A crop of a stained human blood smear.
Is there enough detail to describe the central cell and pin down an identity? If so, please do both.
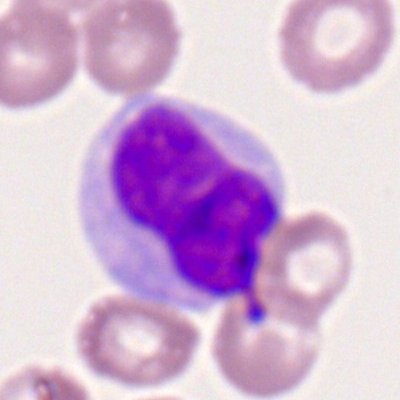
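Chromatin: deep purple, mottled, partly clumped. Outline smooth, roughly oval. Cytoplasm without visible granules or vacuoles. Cell type: monocyte.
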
